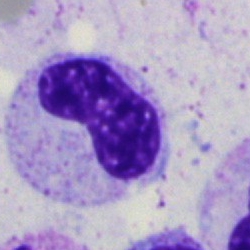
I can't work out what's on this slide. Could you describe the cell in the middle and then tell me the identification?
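First thing I notice: a kidney-shaped nucleus, its indentation facing the lower left. It sits off-centre toward the upper right, and its dense chromatin stains dark purple. Cytoplasm is plentiful, widest on the lower-left side of the cell. So this is a band neutrophil.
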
